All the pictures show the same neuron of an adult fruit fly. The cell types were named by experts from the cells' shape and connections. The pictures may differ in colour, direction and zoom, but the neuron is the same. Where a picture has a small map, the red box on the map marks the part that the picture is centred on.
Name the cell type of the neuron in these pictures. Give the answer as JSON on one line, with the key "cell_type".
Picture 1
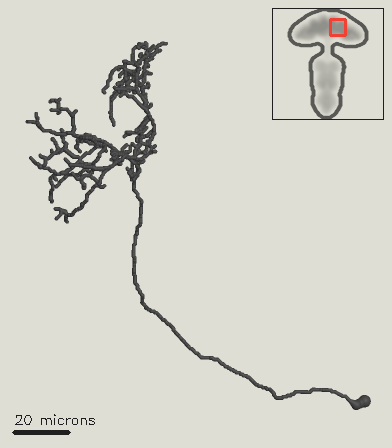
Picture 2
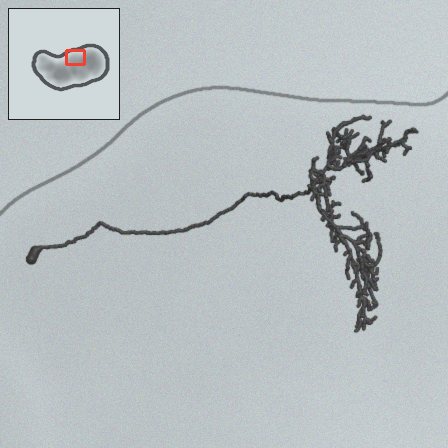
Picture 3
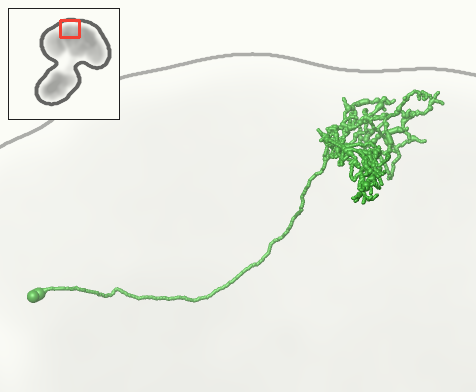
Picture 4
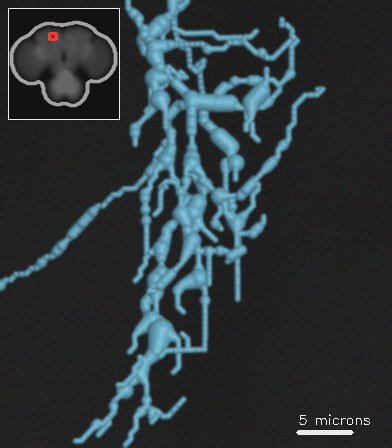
{"cell_type": "MBON19"}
